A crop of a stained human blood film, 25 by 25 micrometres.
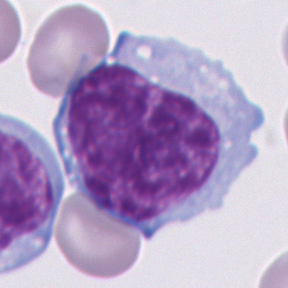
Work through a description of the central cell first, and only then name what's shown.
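What I notice first is that the nucleus is one rounded mass, with no lobes. Its chromatin looks mottled to me: darker purple patches among paler areas. The cytoplasm is pale grey-blue, and it is widest on the right side of the nucleus. Up in the upper part of the cytoplasm I can make out a few small clear vacuoles. So I would call this a myeloblast.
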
